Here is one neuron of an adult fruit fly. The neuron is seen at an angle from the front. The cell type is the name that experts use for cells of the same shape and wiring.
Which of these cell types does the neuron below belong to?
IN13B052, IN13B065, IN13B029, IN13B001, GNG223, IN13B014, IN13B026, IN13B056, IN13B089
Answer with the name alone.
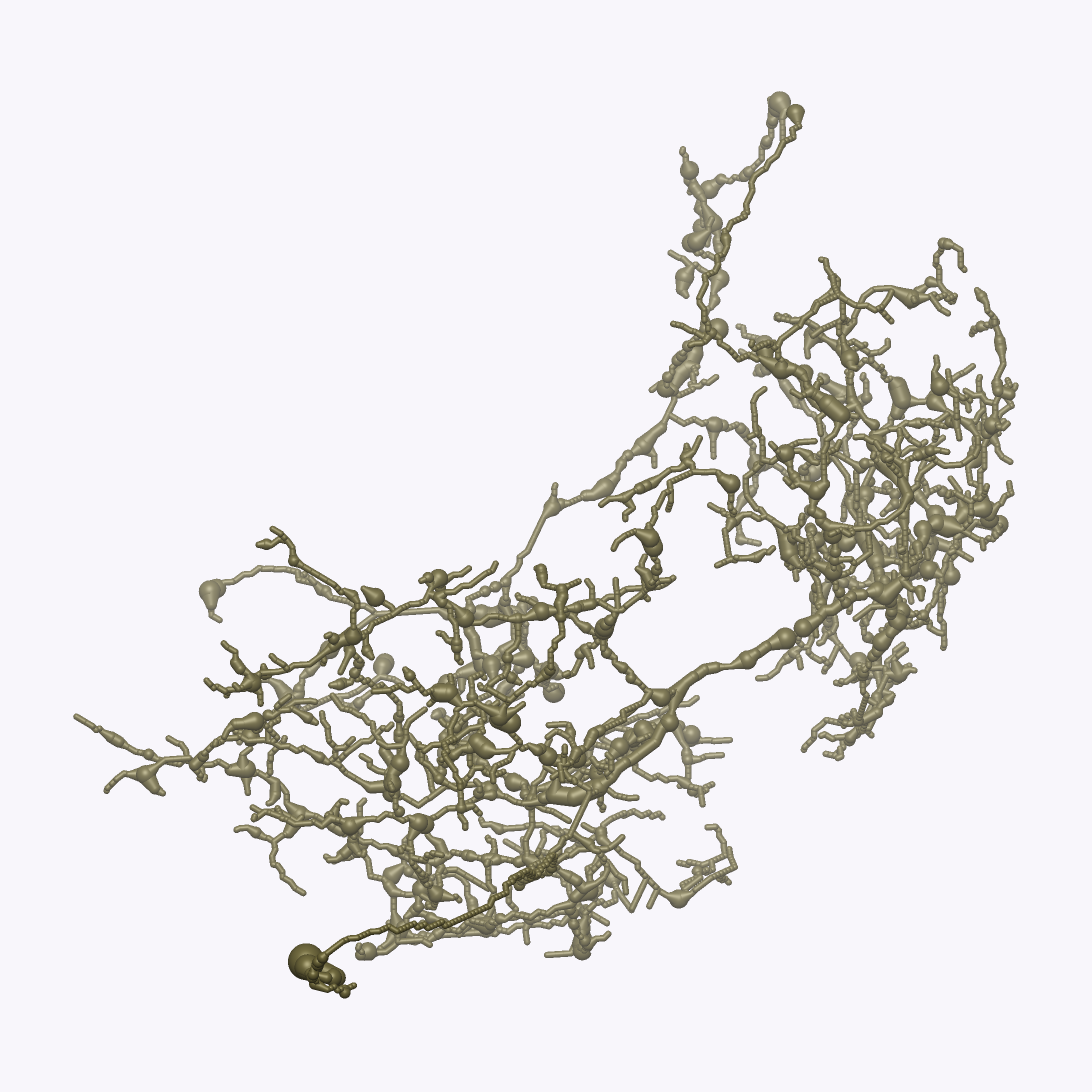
IN13B026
